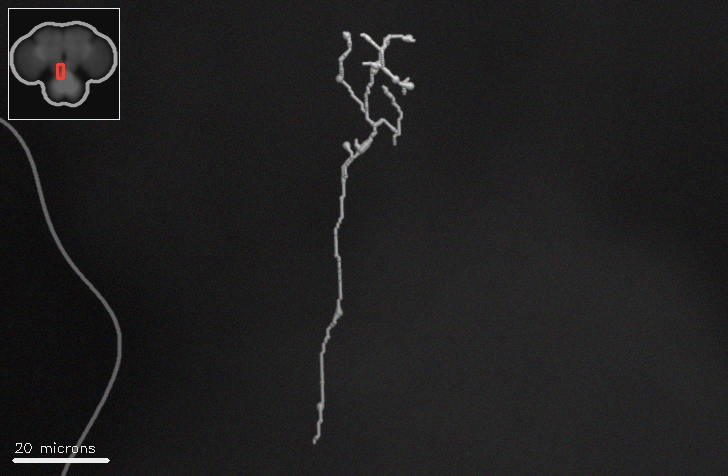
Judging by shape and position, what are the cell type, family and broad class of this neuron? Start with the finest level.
LB3a; class gustatory; sensory neuron entering the brain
